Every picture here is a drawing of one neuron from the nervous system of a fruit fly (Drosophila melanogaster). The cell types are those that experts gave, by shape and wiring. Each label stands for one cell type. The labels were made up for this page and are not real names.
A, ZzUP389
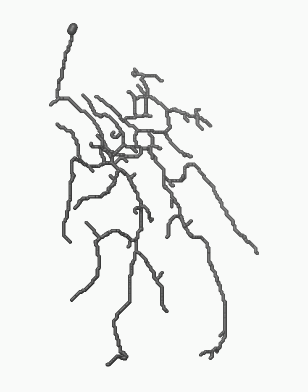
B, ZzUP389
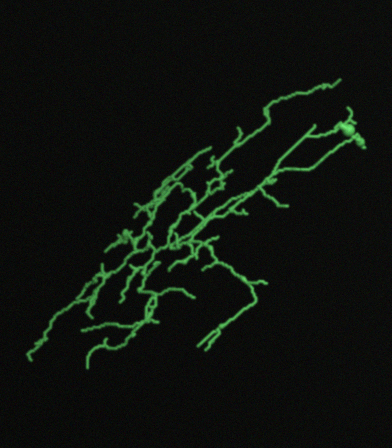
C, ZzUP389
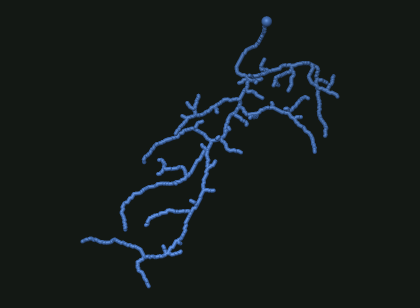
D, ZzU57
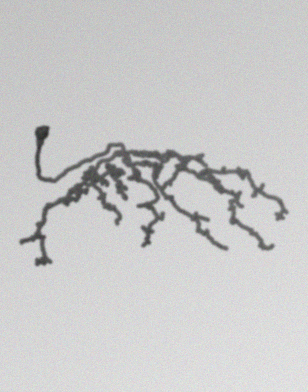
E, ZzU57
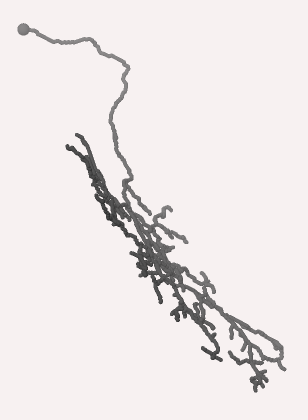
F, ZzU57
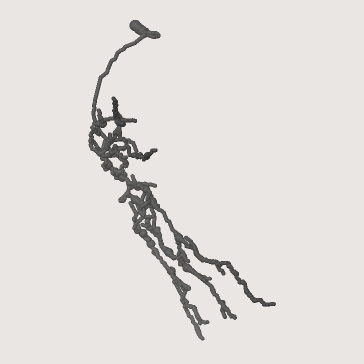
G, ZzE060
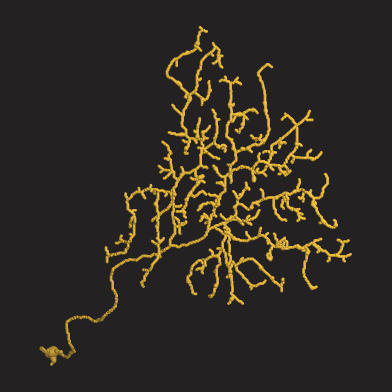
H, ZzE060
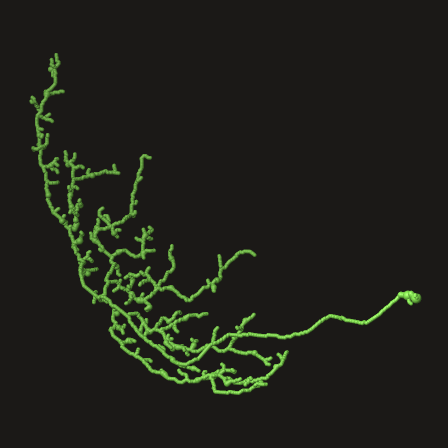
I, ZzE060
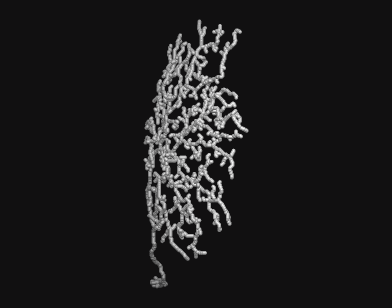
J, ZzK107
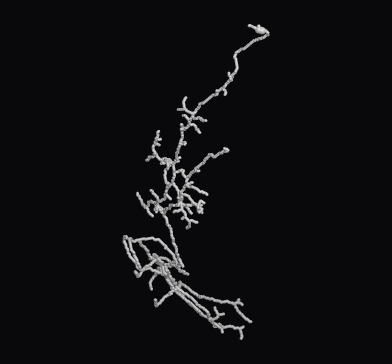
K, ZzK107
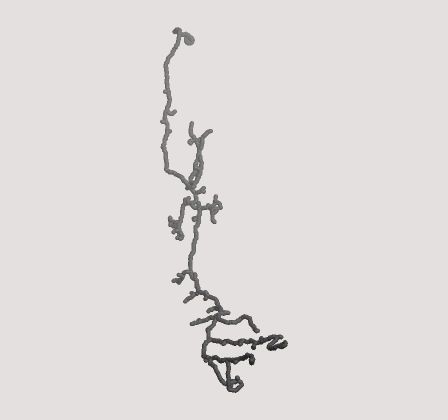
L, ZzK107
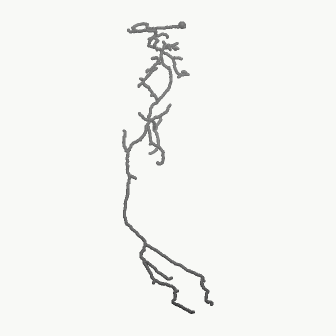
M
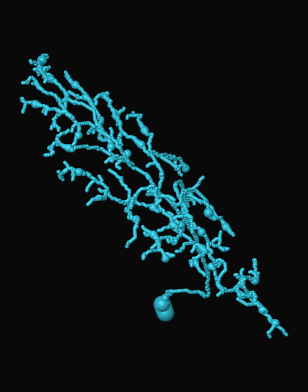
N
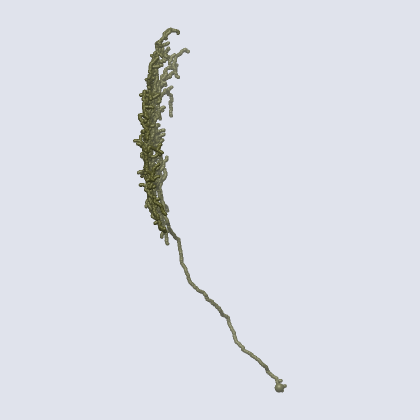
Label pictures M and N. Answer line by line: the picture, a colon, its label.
M: ZzE060
N: ZzE060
